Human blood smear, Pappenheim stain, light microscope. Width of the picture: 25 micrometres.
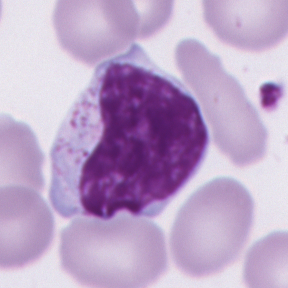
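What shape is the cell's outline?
Irregular and angular, not round.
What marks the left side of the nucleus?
A broad, shallow indentation.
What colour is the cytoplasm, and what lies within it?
Very pale greyish-blue, with fine reddish-purple granules scattered through it.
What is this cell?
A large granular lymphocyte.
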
